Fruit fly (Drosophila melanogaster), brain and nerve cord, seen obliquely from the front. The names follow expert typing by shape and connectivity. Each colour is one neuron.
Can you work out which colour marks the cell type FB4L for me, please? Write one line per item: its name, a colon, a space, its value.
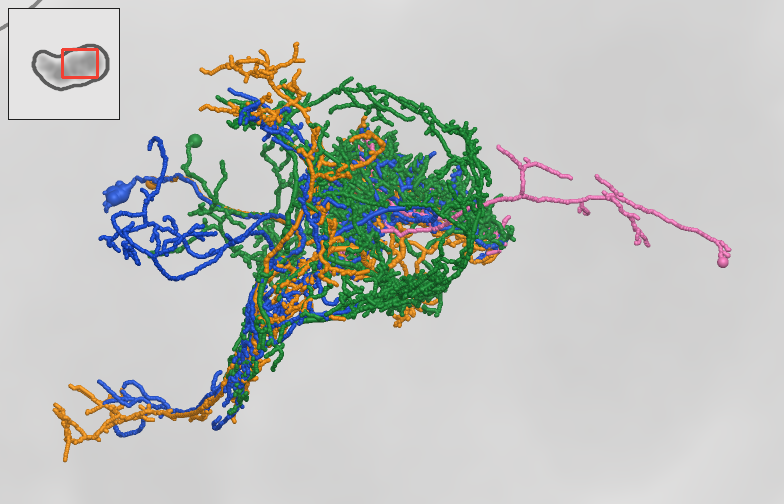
colour: blue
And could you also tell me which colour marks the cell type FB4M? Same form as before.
colour: green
